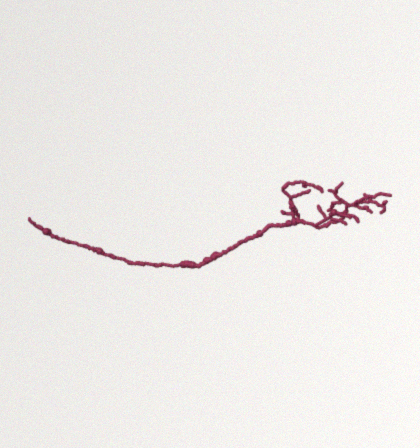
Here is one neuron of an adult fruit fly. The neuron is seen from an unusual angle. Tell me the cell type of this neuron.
LgLG1b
